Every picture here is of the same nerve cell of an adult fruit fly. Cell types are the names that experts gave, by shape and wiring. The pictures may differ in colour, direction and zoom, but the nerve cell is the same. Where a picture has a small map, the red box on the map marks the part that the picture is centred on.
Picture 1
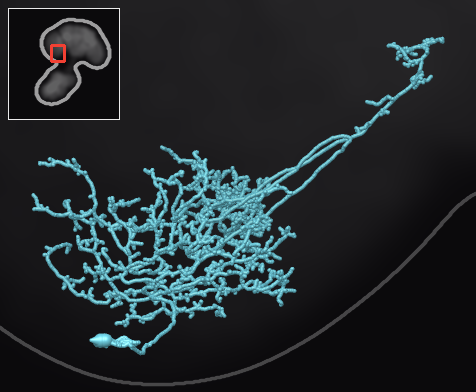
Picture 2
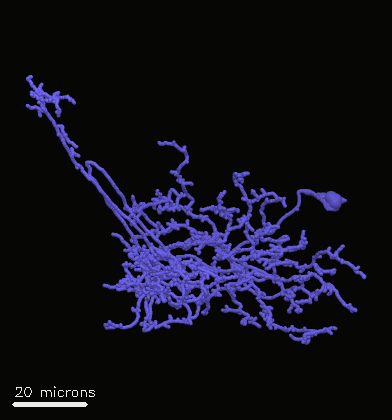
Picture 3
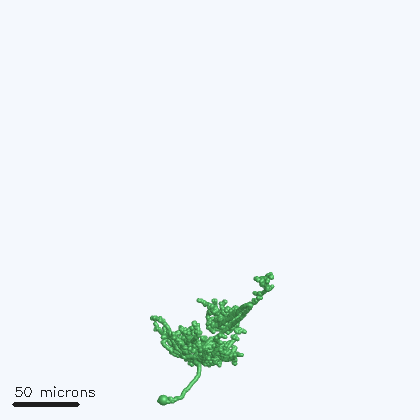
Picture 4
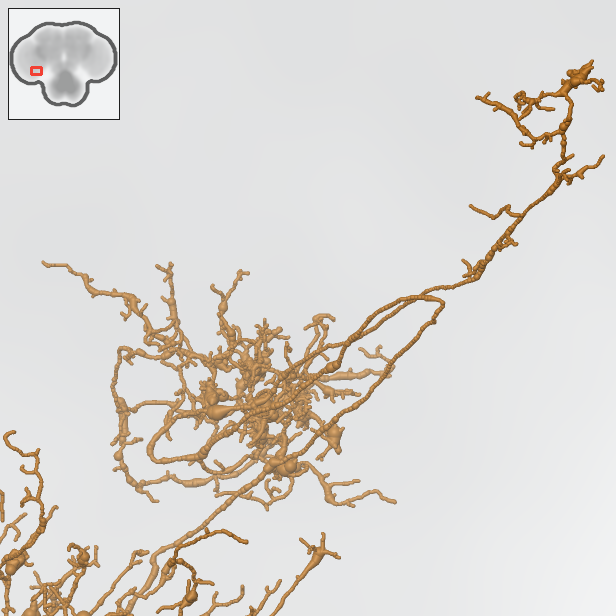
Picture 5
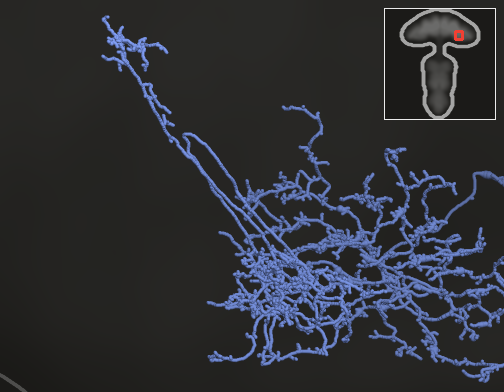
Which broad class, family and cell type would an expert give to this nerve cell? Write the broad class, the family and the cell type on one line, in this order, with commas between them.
optic-lobe intrinsic neuron, TmY, TmY16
